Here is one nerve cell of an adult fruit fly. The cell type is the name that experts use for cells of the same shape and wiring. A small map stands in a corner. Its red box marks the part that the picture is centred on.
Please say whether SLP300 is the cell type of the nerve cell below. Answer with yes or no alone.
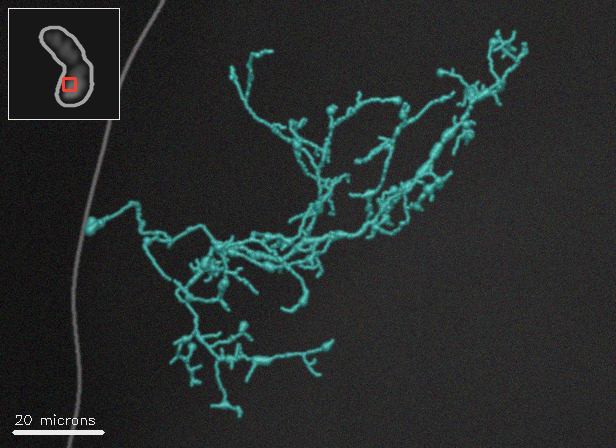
no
